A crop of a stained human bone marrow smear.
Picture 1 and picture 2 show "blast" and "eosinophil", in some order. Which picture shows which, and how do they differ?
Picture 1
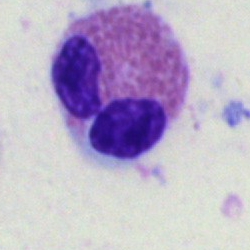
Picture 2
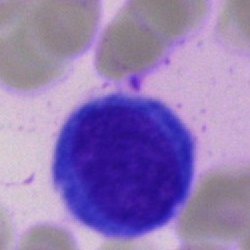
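The eosinophil is in picture 1 and the blast in picture 2. The eosinophil's cytoplasm is granular and takes up the upper and right part of the cell, whereas the blast shows no granules and only a thin, deep blue rim of cytoplasm, its nucleus filling nearly the whole cell.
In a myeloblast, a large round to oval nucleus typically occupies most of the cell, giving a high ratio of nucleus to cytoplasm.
The chromatin also differs: in the eosinophil it is dark purple and densely clumped, while in the blast it stains dark purple-blue across the whole nucleus.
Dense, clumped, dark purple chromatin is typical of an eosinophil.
Both cells are round in outline, the eosinophil roughly so and the blast with a smooth edge. No vacuoles are seen in the blast, and a small purple clump lies apart from the eosinophil on its right.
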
